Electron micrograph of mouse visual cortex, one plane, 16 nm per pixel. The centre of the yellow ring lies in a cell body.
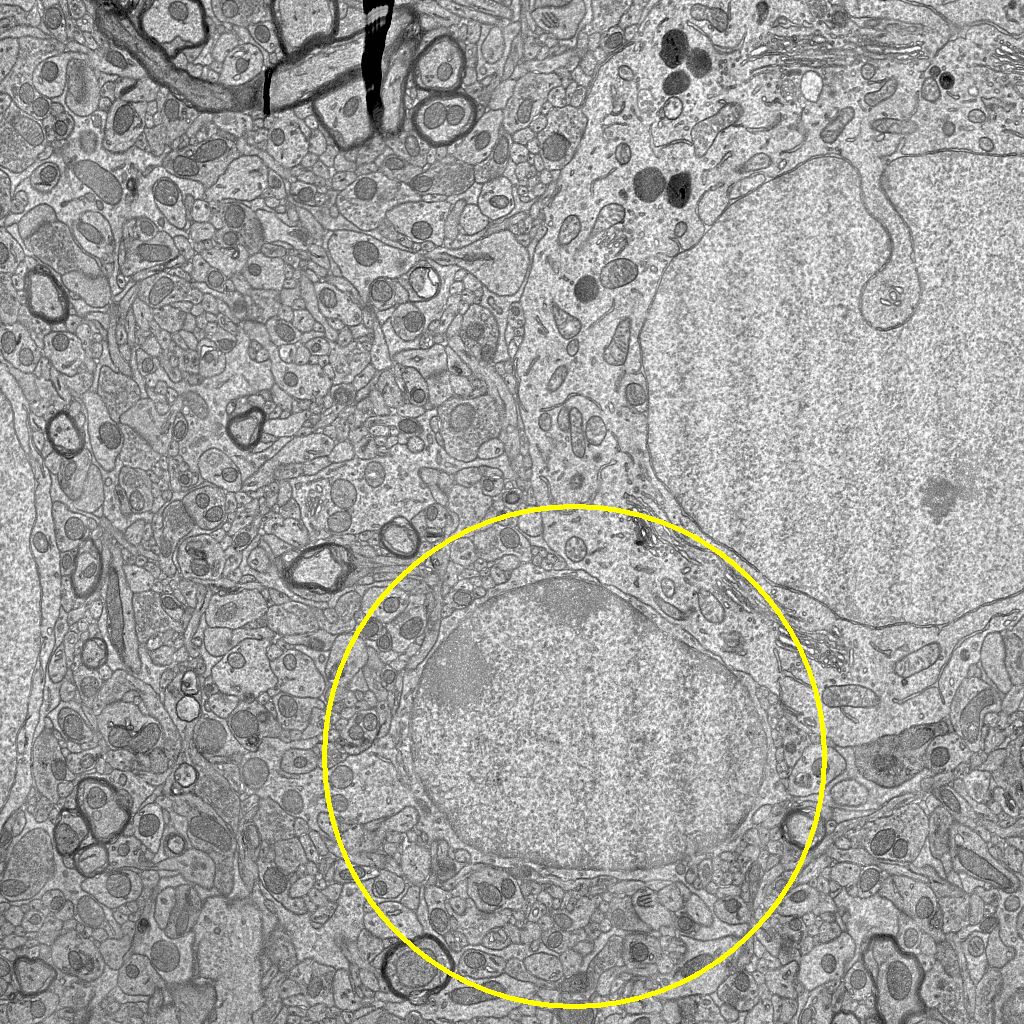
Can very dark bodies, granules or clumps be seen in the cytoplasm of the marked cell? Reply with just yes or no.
No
